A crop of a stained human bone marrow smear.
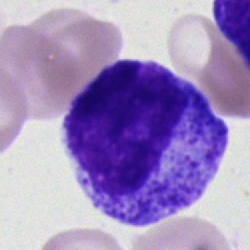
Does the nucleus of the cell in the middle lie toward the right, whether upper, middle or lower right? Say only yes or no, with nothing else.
No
